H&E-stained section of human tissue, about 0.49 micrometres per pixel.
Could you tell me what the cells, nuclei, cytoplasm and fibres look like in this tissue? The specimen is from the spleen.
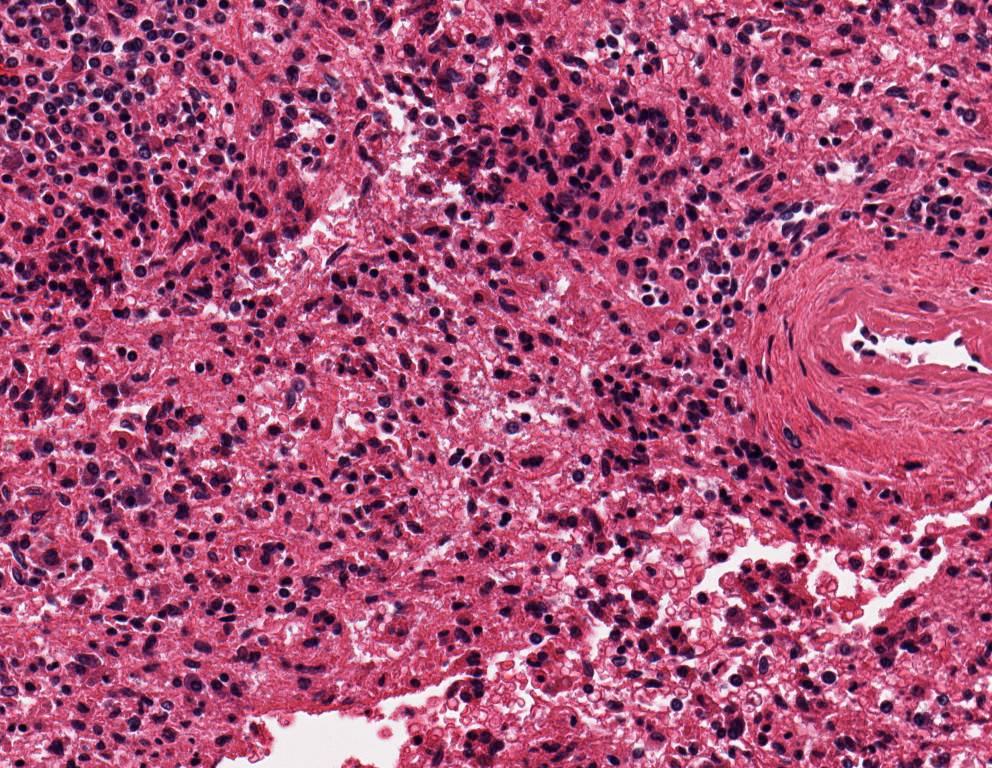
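It's a diffuse, densely cellular sheet, and you won't find glands or epithelium anywhere in it. The background between the cells is pink and finely fibrillar. Down in the lower right there are loose clusters of red blood cells. And no fat cells show up in the field.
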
